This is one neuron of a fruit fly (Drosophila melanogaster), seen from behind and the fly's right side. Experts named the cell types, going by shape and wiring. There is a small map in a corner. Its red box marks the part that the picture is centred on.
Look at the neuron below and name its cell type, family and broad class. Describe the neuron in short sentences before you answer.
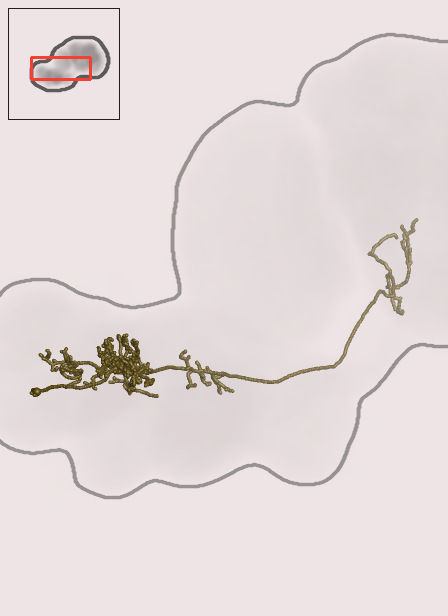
In this view it is wider than it is tall. The cell type is AN06B088. Its family is hemilineage 06B. It is an ascending neuron.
